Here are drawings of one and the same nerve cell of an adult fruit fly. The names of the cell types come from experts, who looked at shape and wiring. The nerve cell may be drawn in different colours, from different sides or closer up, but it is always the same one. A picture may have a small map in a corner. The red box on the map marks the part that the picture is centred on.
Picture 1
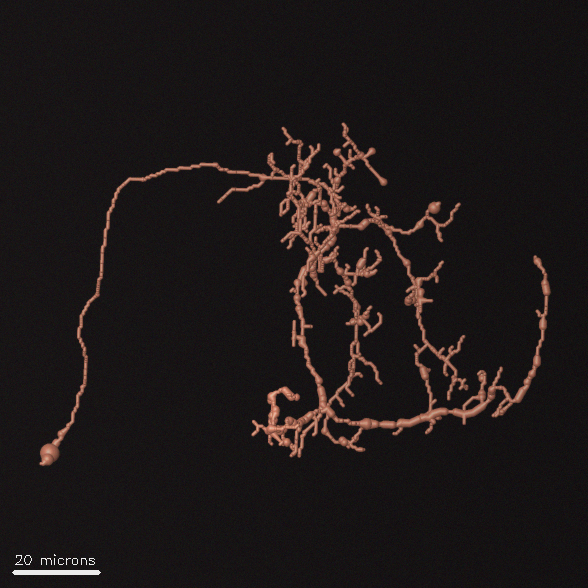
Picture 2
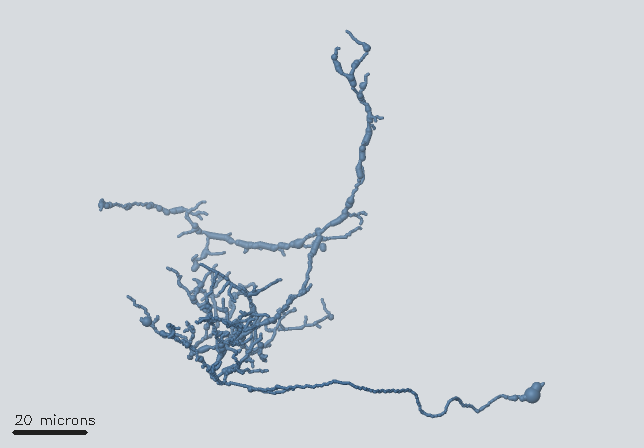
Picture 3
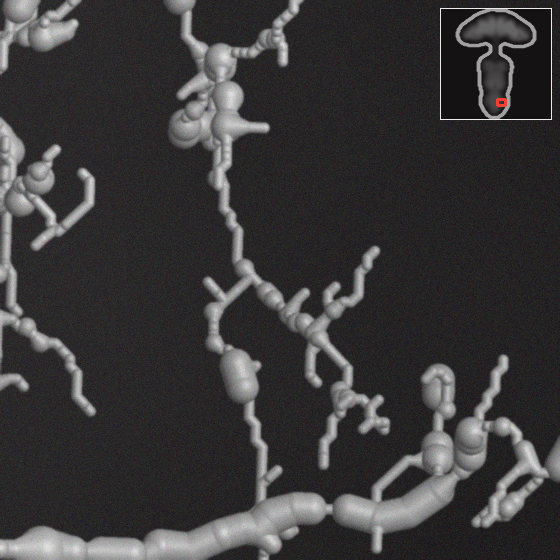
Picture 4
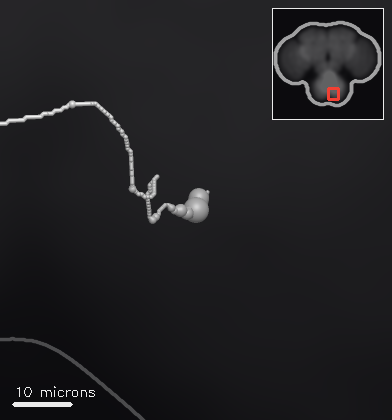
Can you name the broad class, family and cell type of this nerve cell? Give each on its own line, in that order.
nerve-cord intrinsic neuron
hemilineage 14A
IN14A018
